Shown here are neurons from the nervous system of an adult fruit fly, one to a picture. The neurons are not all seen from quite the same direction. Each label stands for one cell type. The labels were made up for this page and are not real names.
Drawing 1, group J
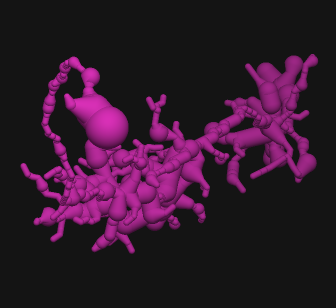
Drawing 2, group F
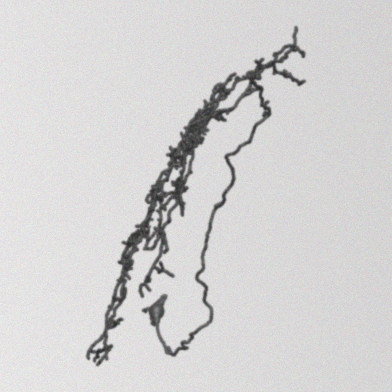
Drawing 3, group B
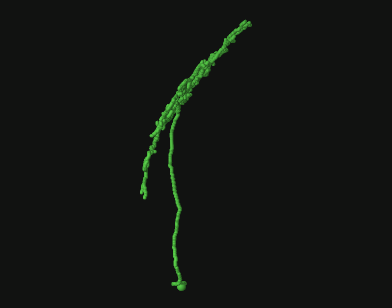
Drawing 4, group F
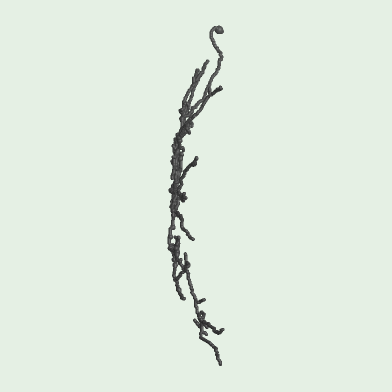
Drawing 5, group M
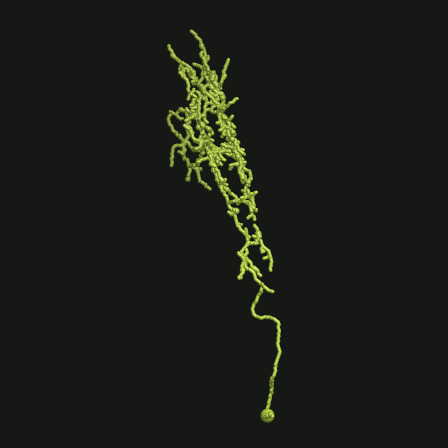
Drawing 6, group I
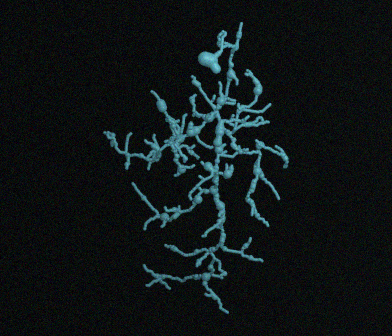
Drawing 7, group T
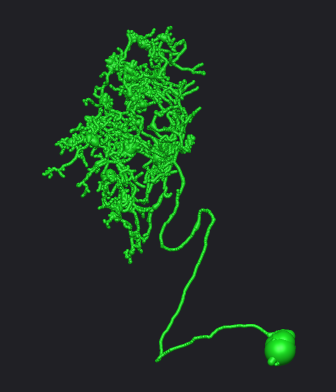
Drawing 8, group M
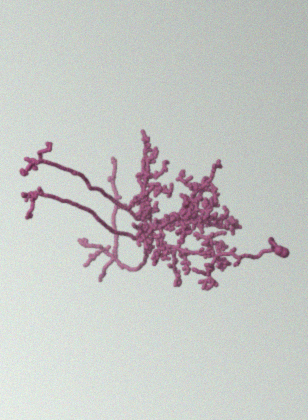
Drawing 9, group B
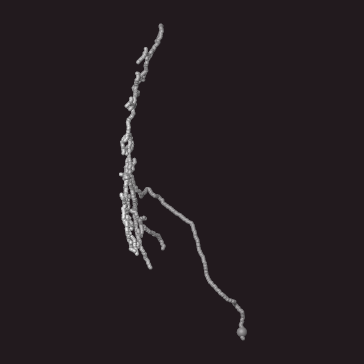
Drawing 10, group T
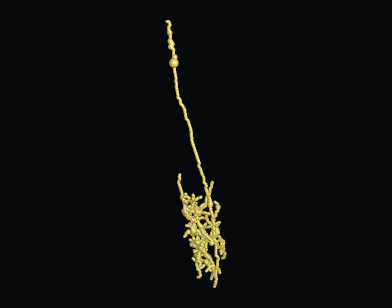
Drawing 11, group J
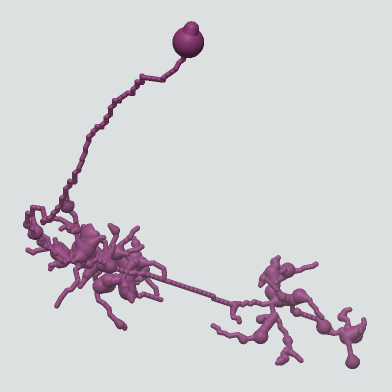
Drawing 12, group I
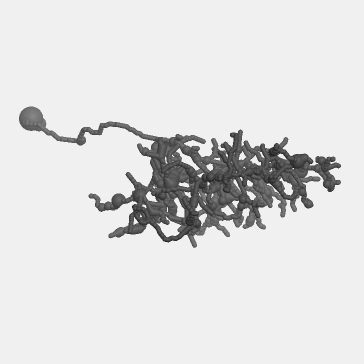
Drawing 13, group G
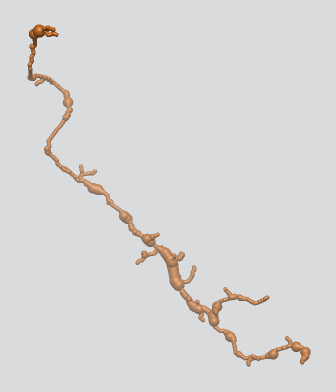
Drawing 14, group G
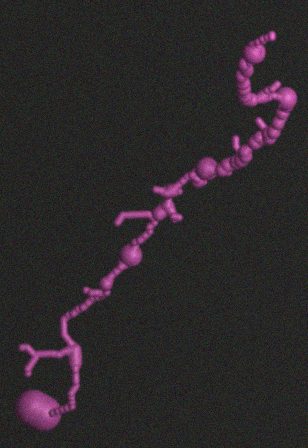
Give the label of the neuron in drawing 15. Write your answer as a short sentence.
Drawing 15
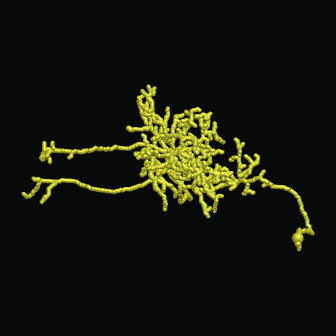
It belongs to group M.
